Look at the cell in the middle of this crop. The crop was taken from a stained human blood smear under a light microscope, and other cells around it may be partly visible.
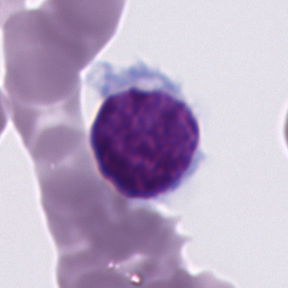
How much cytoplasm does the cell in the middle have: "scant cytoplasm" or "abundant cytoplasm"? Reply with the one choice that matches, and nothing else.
Scant cytoplasm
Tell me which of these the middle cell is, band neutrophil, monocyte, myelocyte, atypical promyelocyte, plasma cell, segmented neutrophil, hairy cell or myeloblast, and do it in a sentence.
In short, the cell at the center is a hairy cell.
